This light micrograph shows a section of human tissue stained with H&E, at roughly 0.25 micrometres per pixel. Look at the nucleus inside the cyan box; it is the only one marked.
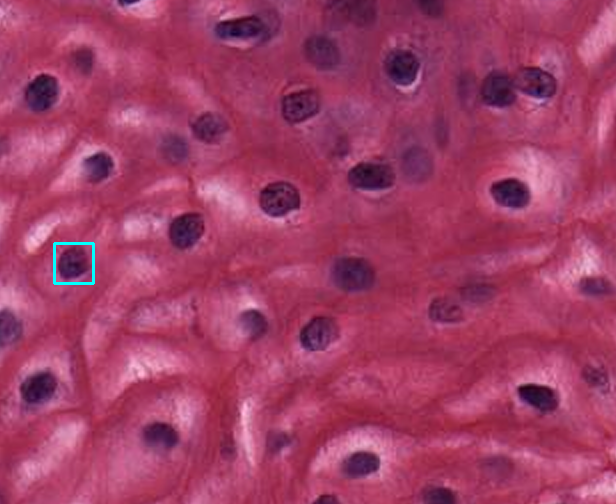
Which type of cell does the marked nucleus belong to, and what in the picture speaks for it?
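Squamous epithelial cell. The nucleus is round to slightly oval, with a smooth edge and dark, fairly even purple staining. The nucleus is surrounded on all sides by a broad area of pink cytoplasm. The cell lies within a continuous sheet of tightly packed cells, each with pink cytoplasm and a single dark nucleus.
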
